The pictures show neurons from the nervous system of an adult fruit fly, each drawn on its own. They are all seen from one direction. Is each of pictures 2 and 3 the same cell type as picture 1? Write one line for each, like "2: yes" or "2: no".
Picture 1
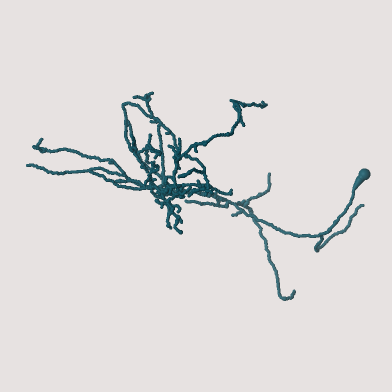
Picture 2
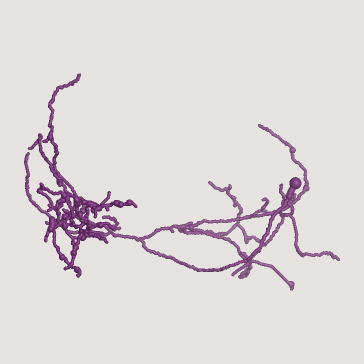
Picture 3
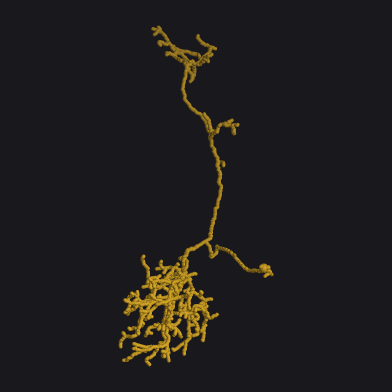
2: yes
3: no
